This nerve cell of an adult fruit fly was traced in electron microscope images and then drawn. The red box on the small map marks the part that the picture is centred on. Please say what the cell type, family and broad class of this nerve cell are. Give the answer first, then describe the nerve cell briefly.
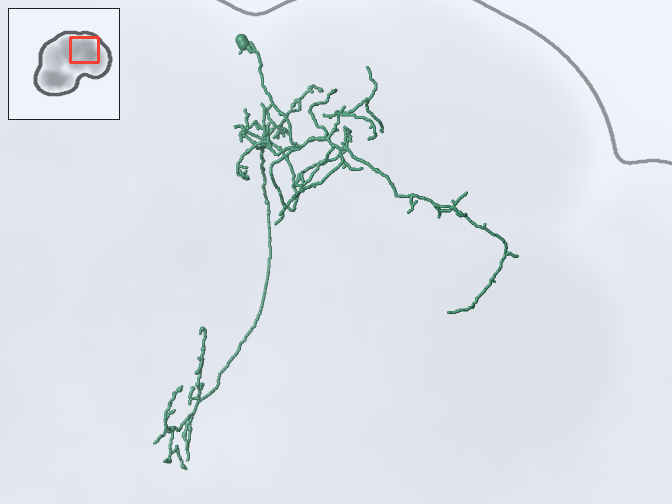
The cell type is SMP461. Its family is hemilineage SMPpm1. This is a central-brain intrinsic neuron. The picture shows dozens of branch ends. In this view it is about as wide as it is tall.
